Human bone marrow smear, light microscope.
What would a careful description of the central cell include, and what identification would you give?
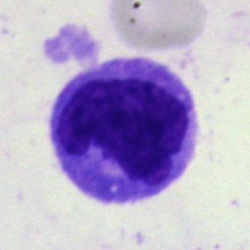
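A notch marks the lower edge of the nucleus, which fills most of the cell. The cytoplasm is blue-violet. Within the notch, below the nucleus, sits a paler patch of cytoplasm. This is a monocyte.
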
